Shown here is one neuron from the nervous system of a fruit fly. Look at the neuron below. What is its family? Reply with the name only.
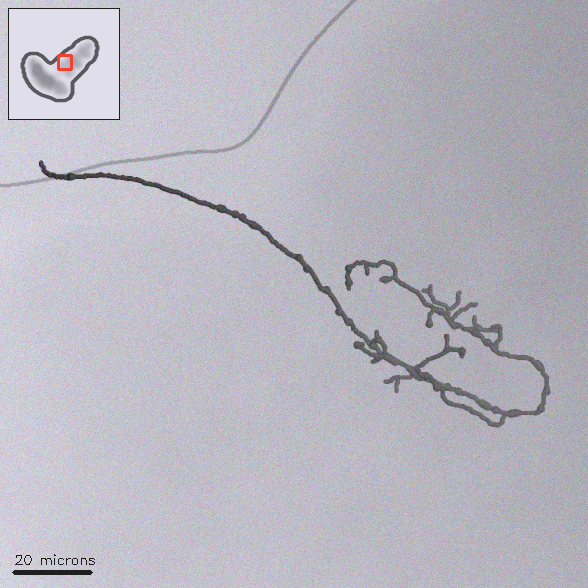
class mechanosensory tactile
